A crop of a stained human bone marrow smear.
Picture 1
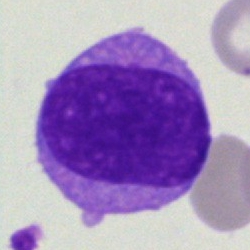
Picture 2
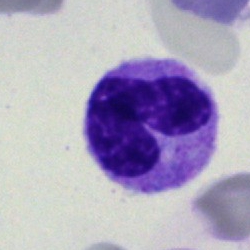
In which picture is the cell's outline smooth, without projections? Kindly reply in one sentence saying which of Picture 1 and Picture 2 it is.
Picture 2 shows a cell with a smooth, even edge.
